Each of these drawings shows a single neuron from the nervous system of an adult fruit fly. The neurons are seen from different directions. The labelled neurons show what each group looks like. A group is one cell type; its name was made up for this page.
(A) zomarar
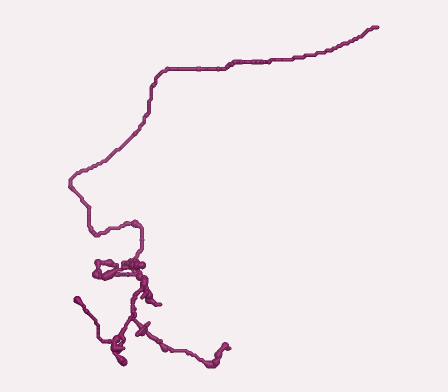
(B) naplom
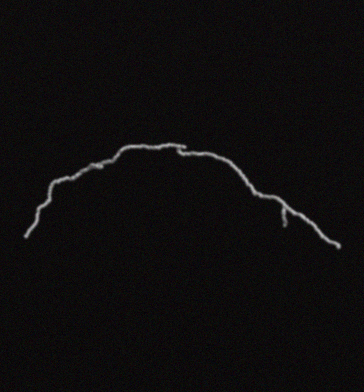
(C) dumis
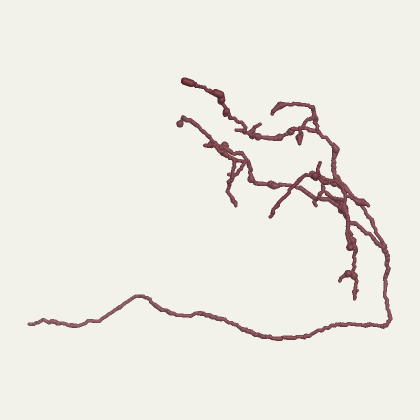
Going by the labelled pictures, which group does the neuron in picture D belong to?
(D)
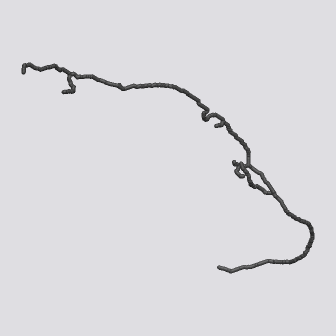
naplom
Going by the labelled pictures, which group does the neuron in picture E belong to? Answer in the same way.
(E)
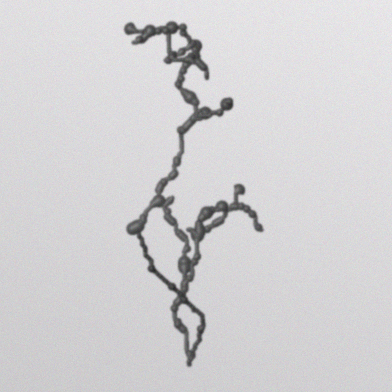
dumis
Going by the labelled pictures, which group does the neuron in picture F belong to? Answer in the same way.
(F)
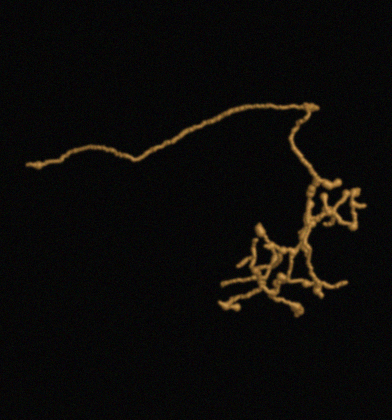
dumis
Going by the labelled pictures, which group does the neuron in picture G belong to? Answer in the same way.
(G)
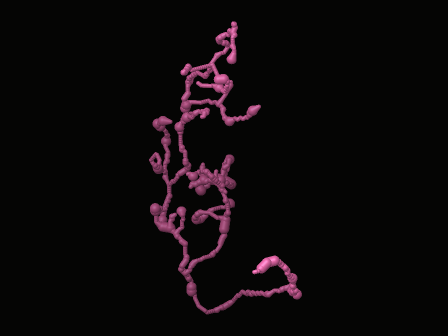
dumis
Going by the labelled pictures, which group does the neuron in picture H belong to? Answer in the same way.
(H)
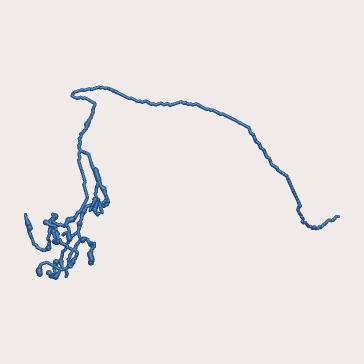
zomarar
